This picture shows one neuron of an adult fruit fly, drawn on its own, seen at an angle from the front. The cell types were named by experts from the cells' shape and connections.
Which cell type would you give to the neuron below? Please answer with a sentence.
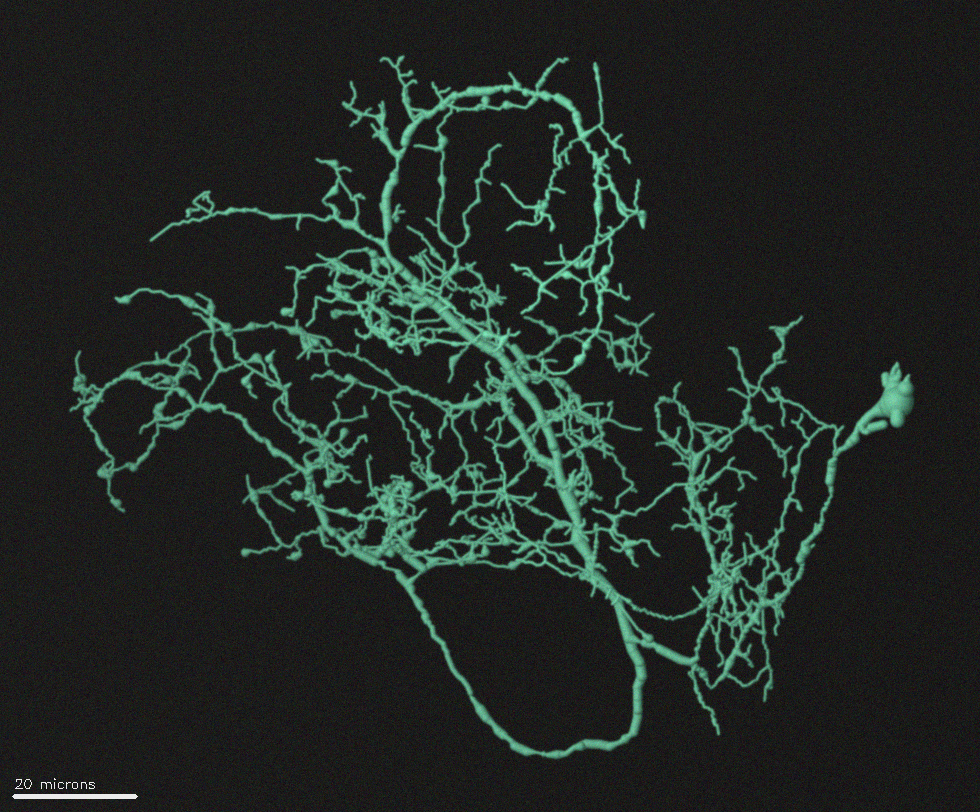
The cell type is PLP094.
